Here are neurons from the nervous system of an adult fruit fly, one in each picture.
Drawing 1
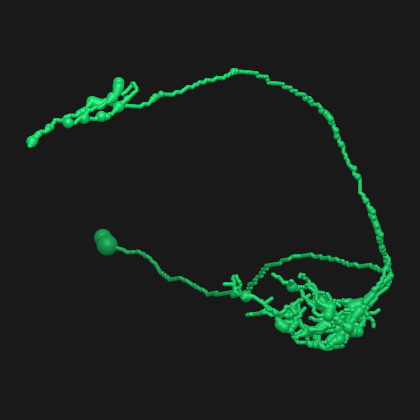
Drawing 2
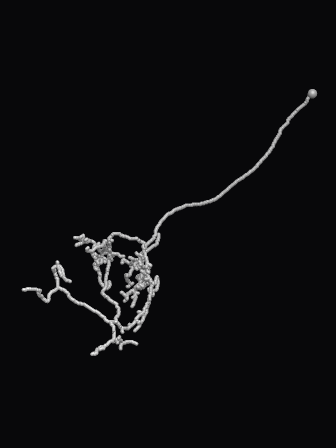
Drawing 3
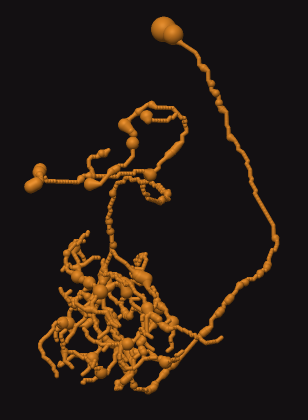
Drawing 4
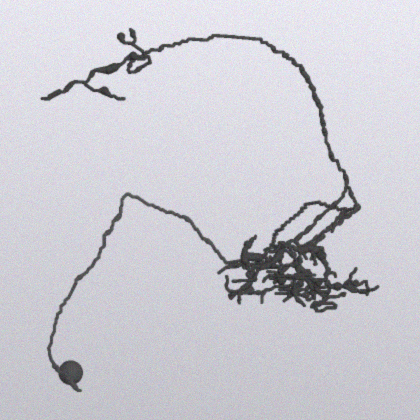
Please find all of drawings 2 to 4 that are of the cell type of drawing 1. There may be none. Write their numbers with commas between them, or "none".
3, 4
